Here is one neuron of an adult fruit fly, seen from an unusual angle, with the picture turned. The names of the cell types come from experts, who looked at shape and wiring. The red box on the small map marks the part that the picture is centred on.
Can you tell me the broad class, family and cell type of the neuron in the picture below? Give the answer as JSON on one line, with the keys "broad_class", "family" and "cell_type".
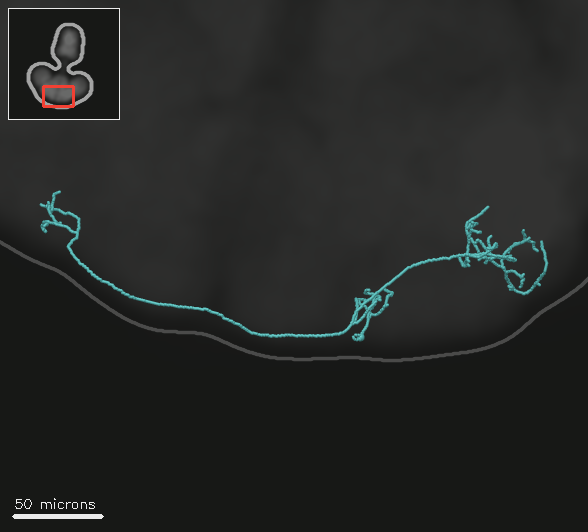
{"broad_class": "central-brain intrinsic neuron", "family": "hemilineage LHd1", "cell_type": "CB4141"}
